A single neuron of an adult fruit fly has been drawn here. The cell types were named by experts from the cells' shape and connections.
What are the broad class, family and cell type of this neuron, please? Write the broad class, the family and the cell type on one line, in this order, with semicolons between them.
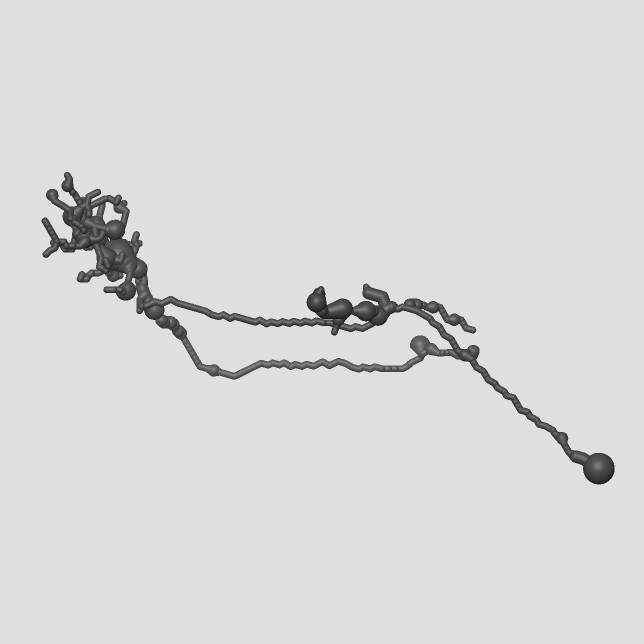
optic-lobe intrinsic neuron; T; T5c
